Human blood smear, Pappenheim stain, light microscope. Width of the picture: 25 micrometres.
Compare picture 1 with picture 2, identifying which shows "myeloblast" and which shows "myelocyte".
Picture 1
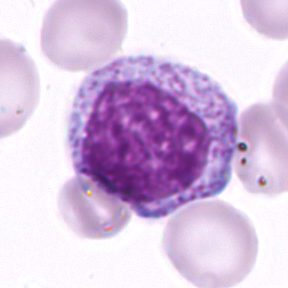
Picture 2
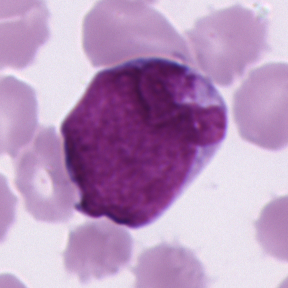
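Picture 1 shows a myelocyte and picture 2 a myeloblast. The myelocyte is roughly round, about 15 micrometres across, with a few slightly flattened edges, and red cells press against it at its lower left and lower right. Its chromatin is purple and patchy, with small paler spaces between darker strands.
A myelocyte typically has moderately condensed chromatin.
Its cytoplasm is pale bluish-lilac, with fine purple granules scattered through it and no vacuoles.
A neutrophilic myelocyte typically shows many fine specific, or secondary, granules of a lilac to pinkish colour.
The myeloblast, by contrast, has an irregular, somewhat angular outline, and its nucleus has a fold or indentation near its upper right part. Its cytoplasm is only a thin, pale greyish-blue rim, seen mainly along the right side, and no granules can be seen in it.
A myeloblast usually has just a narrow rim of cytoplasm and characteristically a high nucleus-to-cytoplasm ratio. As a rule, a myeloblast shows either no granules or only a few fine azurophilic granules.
Red cells press against the myeloblast along its upper edge. Set side by side, the two differ in three ways: the myelocyte's outline is roughly round where the myeloblast's is angular, its cytoplasm is bluish-lilac rather than greyish-blue, and it carries fine purple granules while the myeloblast's thin rim has none.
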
